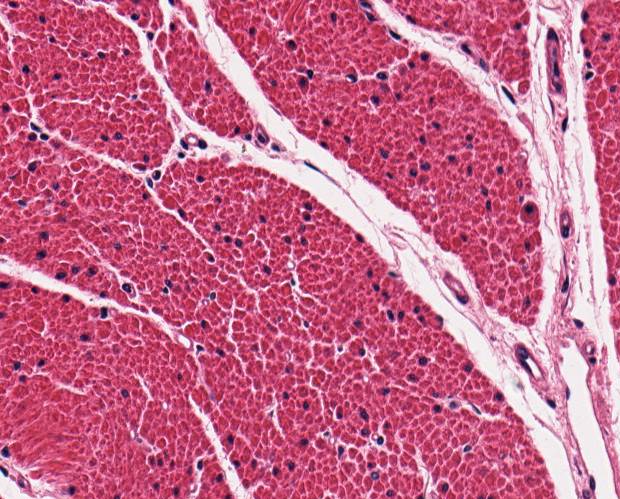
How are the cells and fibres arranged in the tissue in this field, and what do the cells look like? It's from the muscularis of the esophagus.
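Most of the field shows muscle fibres cut in cross section, seen as small, closely packed polygonal profiles. In the lower left corner, a small group of fibres is cut lengthwise instead. Small, dark, rounded nuclei are sparsely scattered among the fibres and are far fewer than the fibre profiles. On the right, broad connective tissue septa contain small blood vessels.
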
